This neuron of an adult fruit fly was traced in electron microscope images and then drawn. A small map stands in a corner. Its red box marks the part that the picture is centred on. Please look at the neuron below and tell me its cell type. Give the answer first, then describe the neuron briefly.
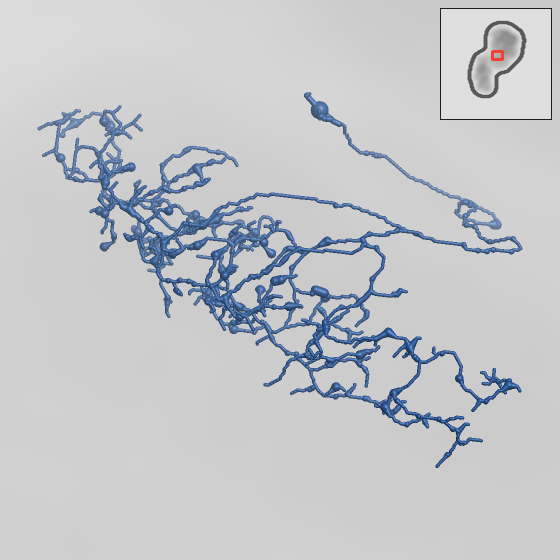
Its cell type is Li34b. Its broad class is optic-lobe intrinsic neuron. The cell body is at the top of the picture. The picture shows dozens of branch ends.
